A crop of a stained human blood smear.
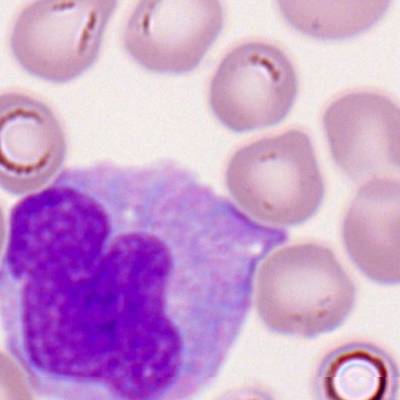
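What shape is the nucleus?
Irregular and folded, with deep indentations in its outline, and it sits in the left part of the cell.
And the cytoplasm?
Abundant, with fine, faint granules scattered through it.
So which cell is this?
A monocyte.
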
